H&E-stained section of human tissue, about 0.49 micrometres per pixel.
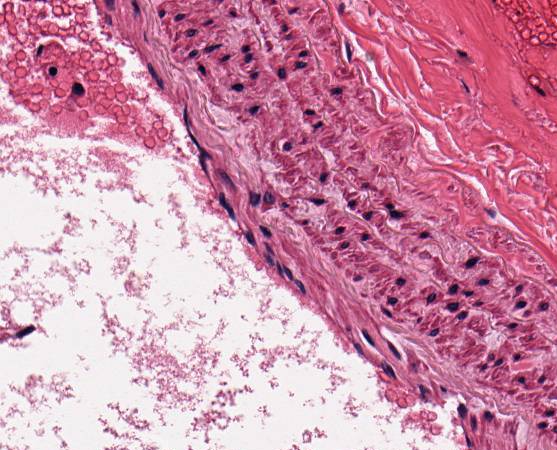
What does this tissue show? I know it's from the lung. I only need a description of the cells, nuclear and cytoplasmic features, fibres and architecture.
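Vessel wall band runs diagonally, upper left to lower right; lumen lower left, dense connective tissue upper right. Cluster of red blood cells at upper left corner, beside wall. Mid-wall: smooth muscle cells, elongated nuclei roughly parallel to luminal surface. Cytoplasm of the smooth muscle cells pink, eosinophilic.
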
